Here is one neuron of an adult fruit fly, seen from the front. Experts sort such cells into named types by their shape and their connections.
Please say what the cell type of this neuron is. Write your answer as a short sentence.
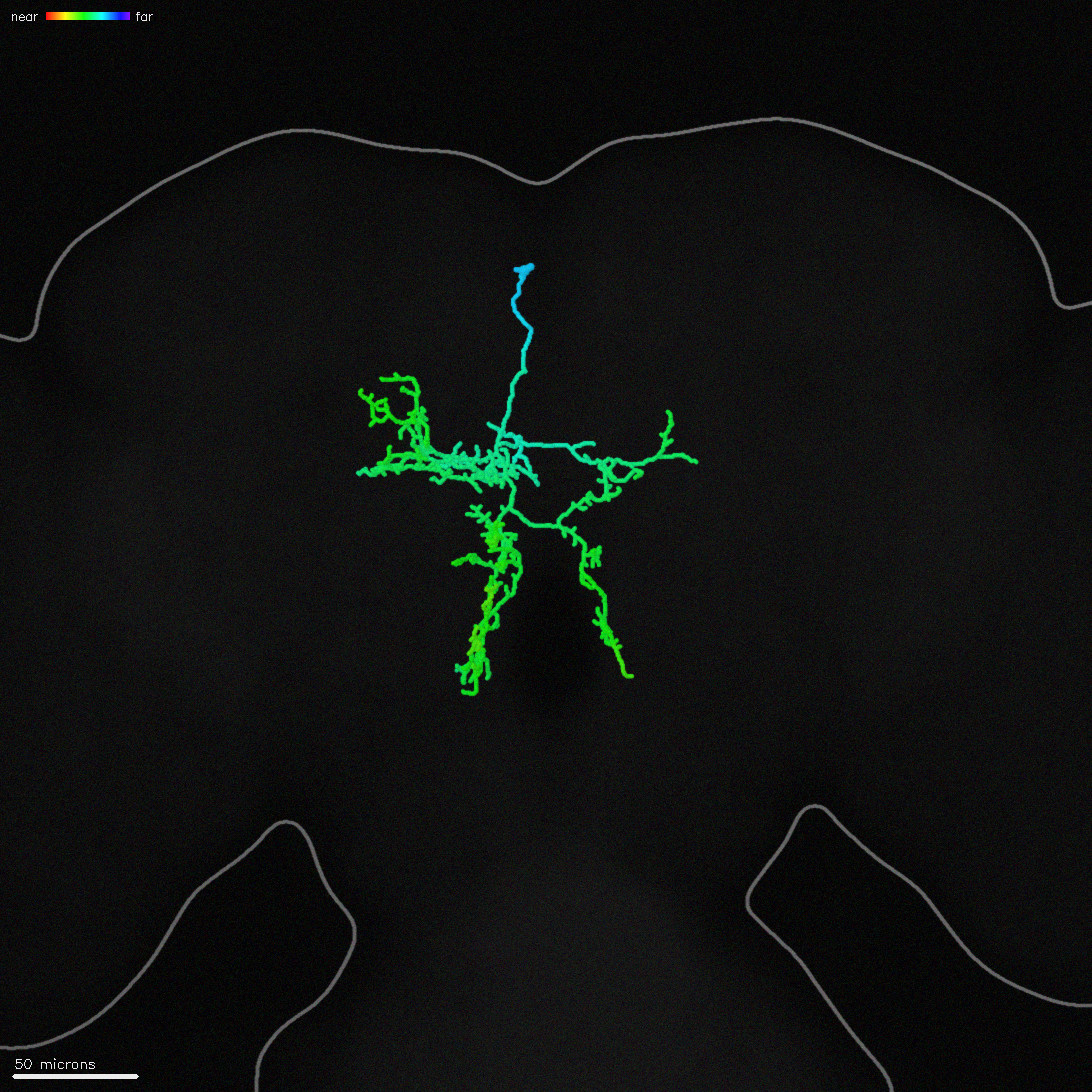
The cell type is CL215.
